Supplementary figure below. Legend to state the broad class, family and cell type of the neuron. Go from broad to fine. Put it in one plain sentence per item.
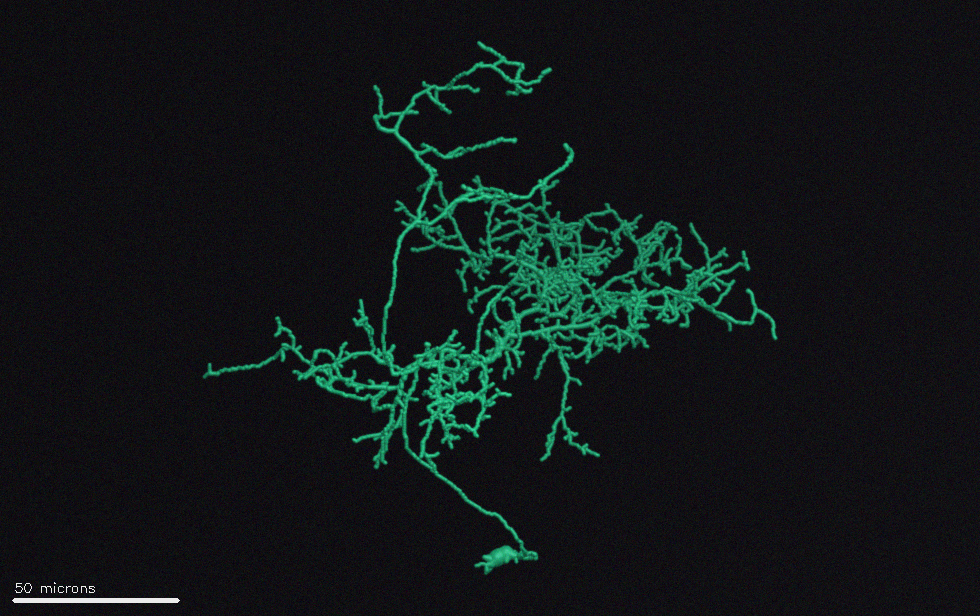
A nerve-cord intrinsic neuron of hemilineage 12B, type IN12B015.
